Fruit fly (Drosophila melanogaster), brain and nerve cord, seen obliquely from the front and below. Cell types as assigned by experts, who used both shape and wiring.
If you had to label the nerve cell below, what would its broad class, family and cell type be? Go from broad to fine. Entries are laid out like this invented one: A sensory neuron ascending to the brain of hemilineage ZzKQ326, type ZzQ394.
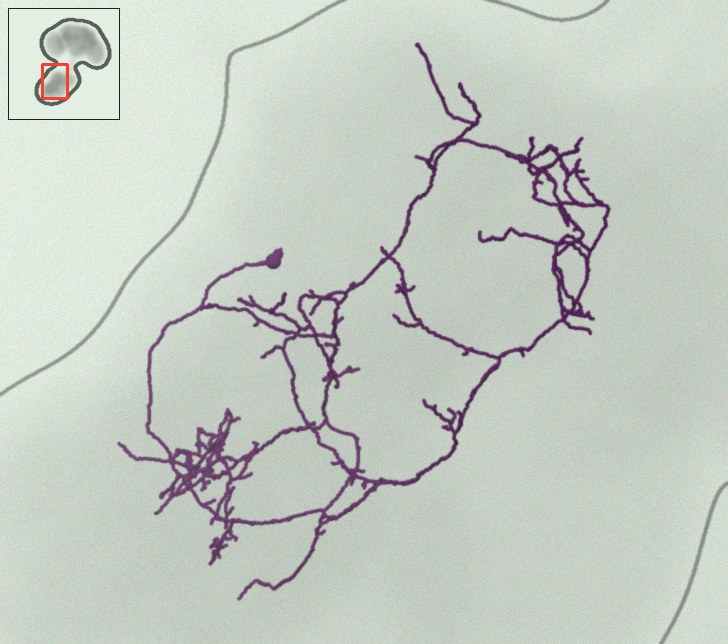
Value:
A nerve-cord intrinsic neuron of hemilineage 17A, type IN17A053.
